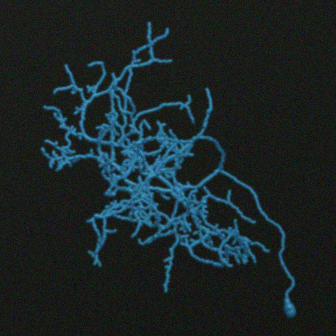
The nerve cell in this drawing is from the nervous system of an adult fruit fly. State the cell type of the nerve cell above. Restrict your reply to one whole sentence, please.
The cell type of this nerve cell is CB2940.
